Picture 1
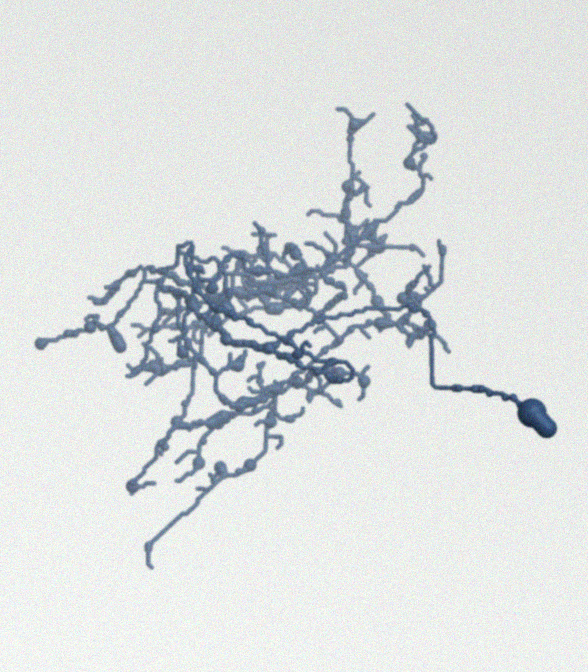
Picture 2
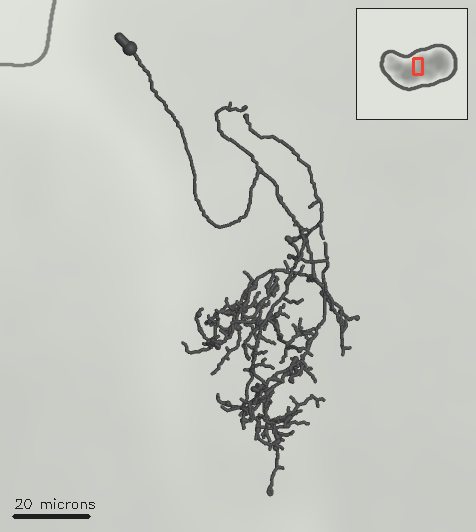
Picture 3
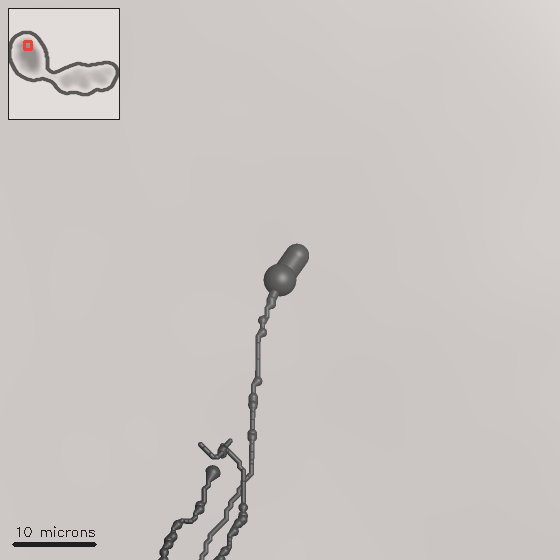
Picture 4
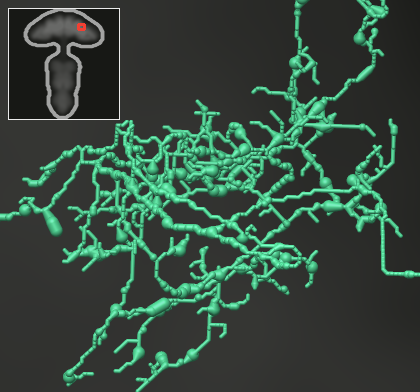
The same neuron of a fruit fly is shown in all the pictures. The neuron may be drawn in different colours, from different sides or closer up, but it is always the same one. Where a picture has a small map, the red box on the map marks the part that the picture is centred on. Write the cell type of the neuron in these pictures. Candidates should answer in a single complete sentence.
Of the cell type AVLP004_b is this neuron.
